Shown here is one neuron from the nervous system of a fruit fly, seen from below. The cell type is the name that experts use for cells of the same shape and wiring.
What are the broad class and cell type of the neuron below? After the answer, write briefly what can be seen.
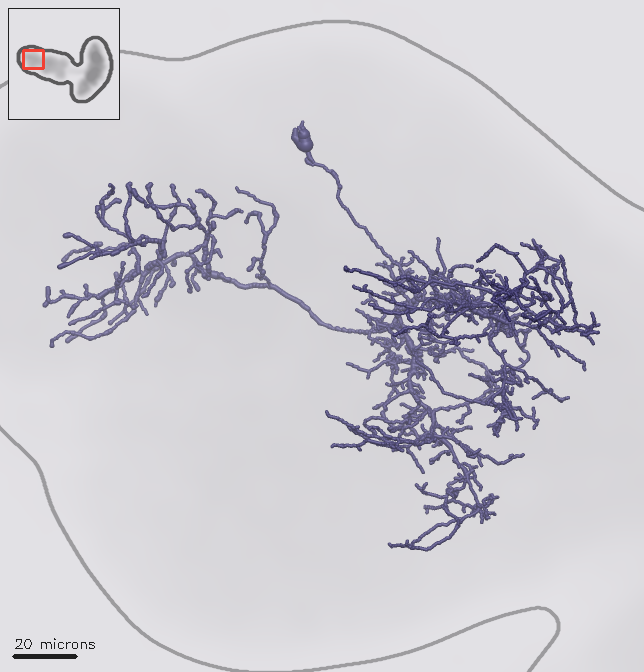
This is a nerve-cord intrinsic neuron. It is of cell type INXXX111. The cell body can be seen at the top of the picture. From left to right in the picture it spans about 180 microns. More than a hundred branch ends can be seen.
